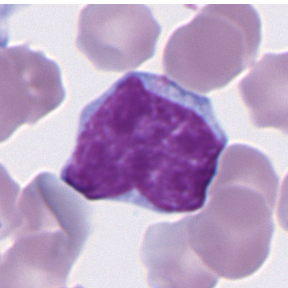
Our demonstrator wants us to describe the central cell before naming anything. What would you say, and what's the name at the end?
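Notice the nucleus takes up almost the whole cell, with a deep notch in its lower edge that gives it a two-lobed, heart-like outline. No distinct granules show in the cytoplasm, and no vacuoles either. That's a typical lymphocyte.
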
